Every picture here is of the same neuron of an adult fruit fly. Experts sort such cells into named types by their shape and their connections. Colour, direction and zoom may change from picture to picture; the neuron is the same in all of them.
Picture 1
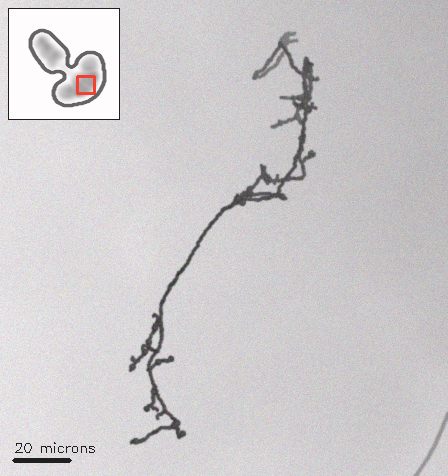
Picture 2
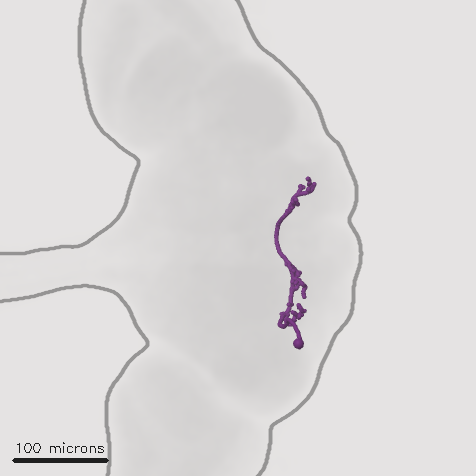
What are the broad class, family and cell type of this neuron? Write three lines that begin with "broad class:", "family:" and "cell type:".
broad class: central-brain intrinsic neuron
family: hemilineage ALv2
cell type: CB3172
